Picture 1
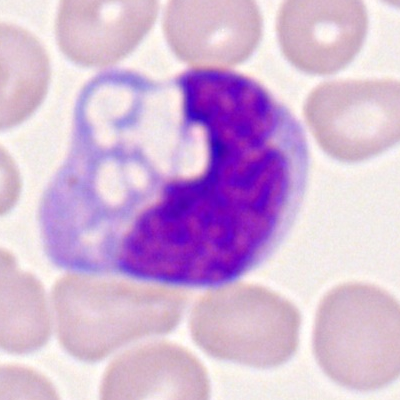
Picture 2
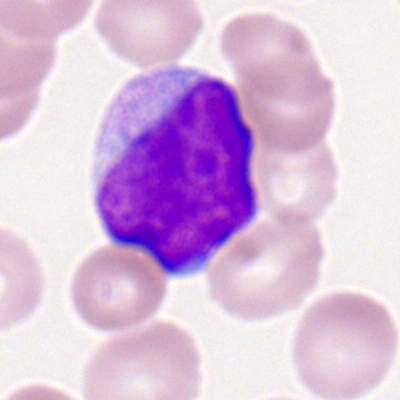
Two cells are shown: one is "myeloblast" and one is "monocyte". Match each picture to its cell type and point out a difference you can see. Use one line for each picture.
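Picture 1 is a monocyte. The cytoplasm contains several clear vacuoles.
Picture 2 is a myeloblast. No vacuoles are seen in the cytoplasm.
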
